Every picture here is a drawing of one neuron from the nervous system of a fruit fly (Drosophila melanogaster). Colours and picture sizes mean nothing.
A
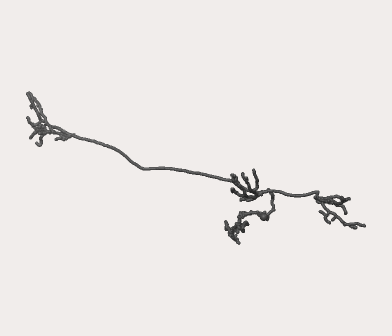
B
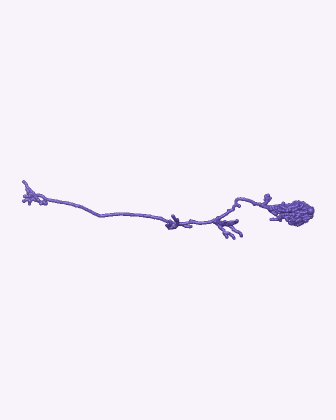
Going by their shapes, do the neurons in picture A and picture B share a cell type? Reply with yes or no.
yes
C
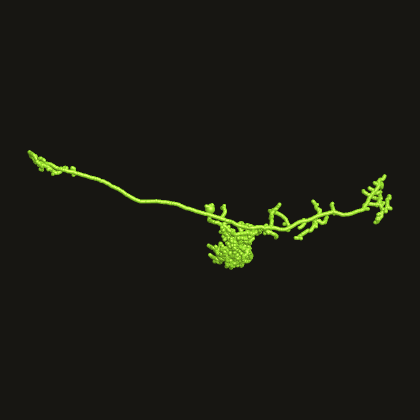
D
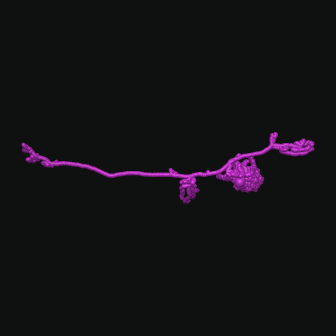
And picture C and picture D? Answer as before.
no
